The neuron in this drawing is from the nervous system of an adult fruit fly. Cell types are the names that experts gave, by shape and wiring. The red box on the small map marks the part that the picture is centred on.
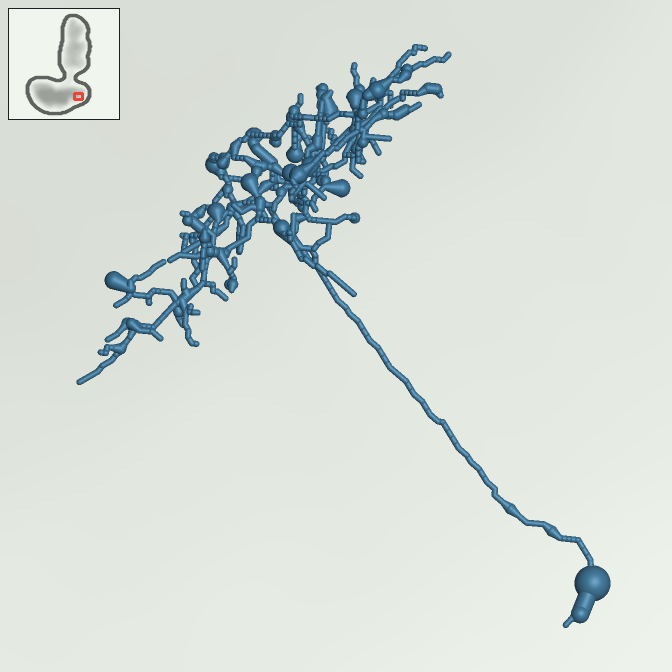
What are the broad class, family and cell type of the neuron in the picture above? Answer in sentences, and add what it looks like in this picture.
This is an optic-lobe intrinsic neuron. Its family is Cm. It is of cell type Cm6. It lies in the brain. The cell body is at the lower right of the picture. The picture shows dozens of branch ends.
